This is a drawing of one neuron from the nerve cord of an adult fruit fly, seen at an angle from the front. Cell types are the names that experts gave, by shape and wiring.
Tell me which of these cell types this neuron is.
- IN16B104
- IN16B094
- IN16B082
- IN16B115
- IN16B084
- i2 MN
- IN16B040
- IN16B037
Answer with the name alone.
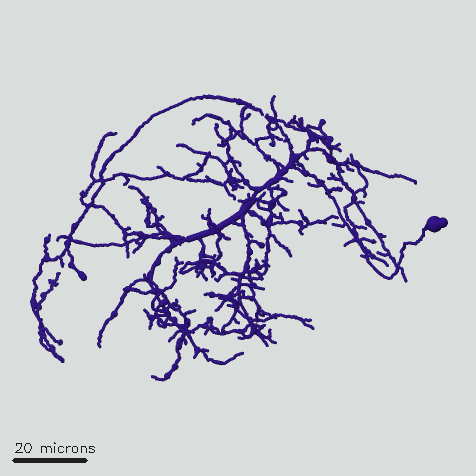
IN16B094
